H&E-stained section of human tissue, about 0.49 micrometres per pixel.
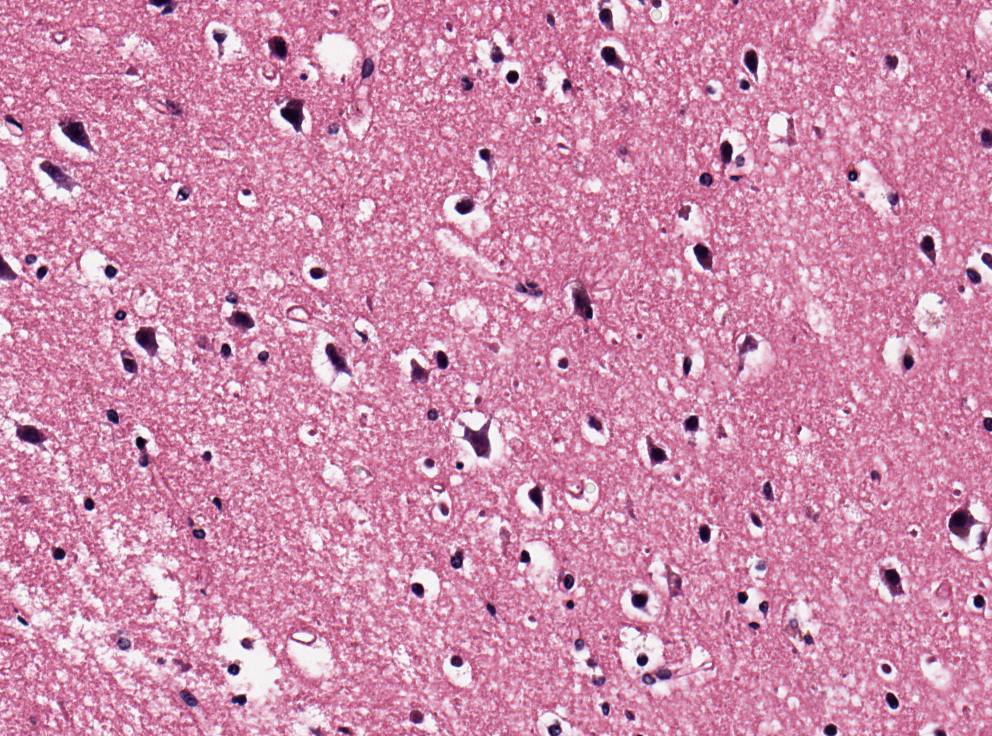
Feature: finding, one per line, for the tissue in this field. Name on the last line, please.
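Background: finely granular pink matrix stippled with small clear vacuoles
Larger cells: dark angular bodies, often triangular or tapered, throughout
Small nuclei: round, dark, scant visible cytoplasm, evenly scattered among larger cells
Arrangement: single scattered cells, not clusters, rows or sheets
Name: cerebral cortex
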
